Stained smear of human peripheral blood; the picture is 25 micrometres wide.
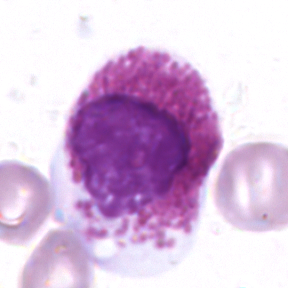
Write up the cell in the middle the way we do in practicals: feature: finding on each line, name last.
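Chromatin: purple, lighter mottled patches, no dense dark clumps
Granules: many, coarse, reddish-purple
Distribution: densest above the nucleus, sparse in the lower cell
Lower cytoplasm: pale, nearly colourless where granules are sparse
Cell: eosinophil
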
